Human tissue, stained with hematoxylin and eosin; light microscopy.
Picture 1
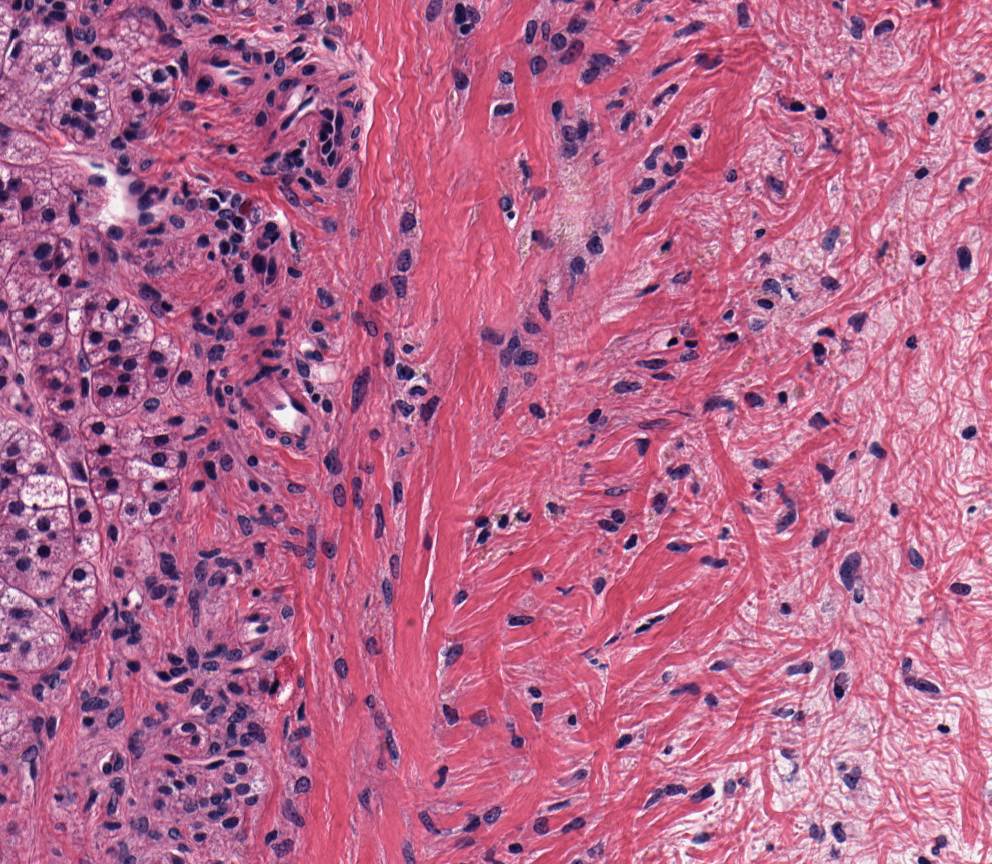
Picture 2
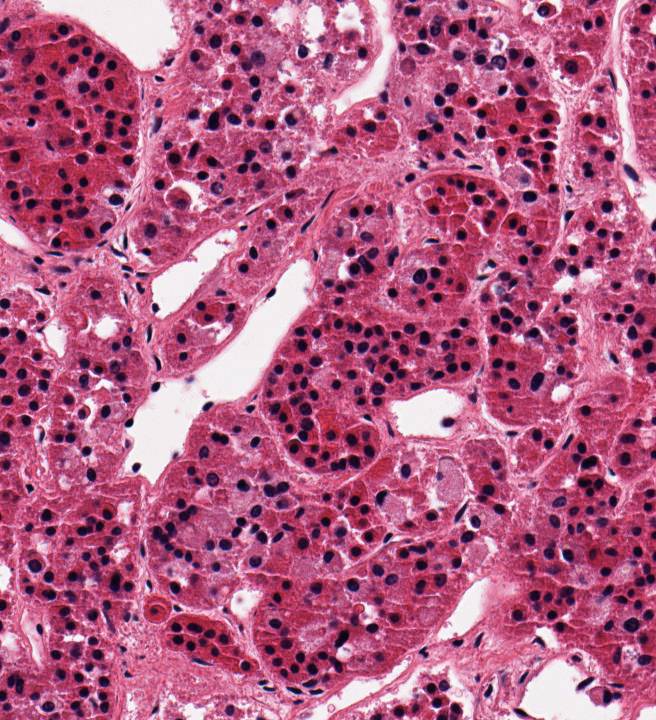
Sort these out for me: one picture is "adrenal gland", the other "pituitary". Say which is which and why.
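In this pair, the adrenal gland appears in picture 1 and the pituitary in picture 2. Picture 1 has nests on the left made of cells with pale, finely vacuolated cytoplasm, separated by thin, delicate pink septa. A dense band of bright pink collagen fibres runs vertically down the centre, its nuclei elongated and aligned with the fibres. Picture 2 shows cells in rounded nests and cords throughout, divided by delicate pink septa that carry elongated spindle-shaped nuclei. Many cells have intensely red, granular cytoplasm, most densely in the upper left nest. Thin-walled, empty, white vascular spaces run between the nests; the largest is an elongated slit left of centre.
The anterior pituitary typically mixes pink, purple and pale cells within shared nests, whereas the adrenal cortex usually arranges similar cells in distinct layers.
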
